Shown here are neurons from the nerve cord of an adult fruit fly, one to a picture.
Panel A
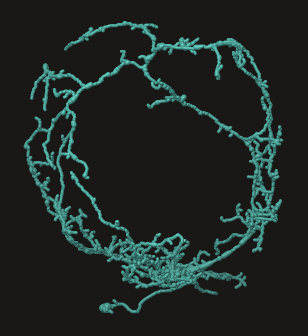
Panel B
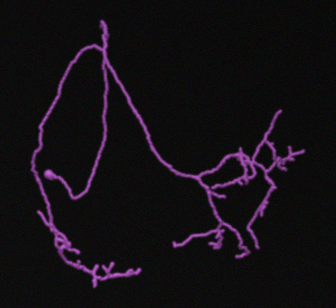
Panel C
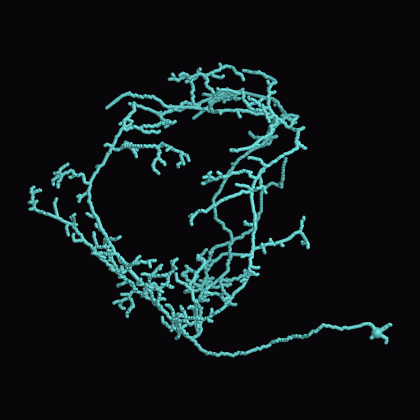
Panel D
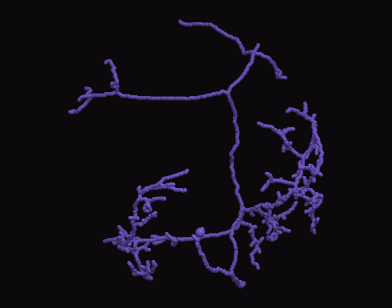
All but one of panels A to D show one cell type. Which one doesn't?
B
